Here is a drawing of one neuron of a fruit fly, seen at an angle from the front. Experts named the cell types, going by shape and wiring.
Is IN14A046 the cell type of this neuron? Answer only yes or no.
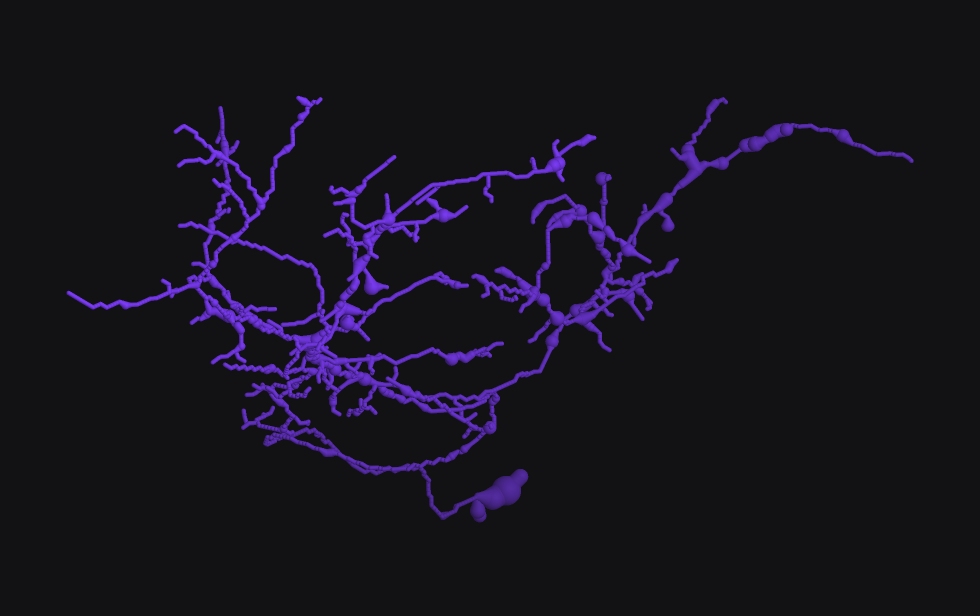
no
